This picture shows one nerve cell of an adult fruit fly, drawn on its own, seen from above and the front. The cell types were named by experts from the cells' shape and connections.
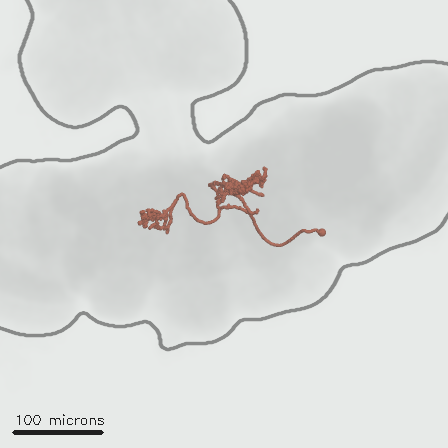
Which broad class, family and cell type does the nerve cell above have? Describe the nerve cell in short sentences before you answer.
The cell body can be seen on the right of the picture. From left to right in the picture it spans about 200 microns. This is a central-brain intrinsic neuron. Its family is hemilineage LB7. It is of cell type GNG434.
